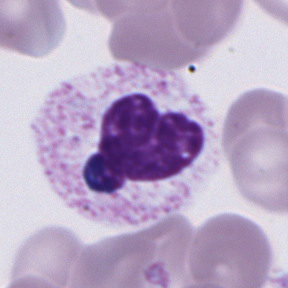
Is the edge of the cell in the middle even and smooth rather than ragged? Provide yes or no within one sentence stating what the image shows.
Yes, the cell is bounded by a smooth edge without blebs or tags.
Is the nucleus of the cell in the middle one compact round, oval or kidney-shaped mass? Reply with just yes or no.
No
